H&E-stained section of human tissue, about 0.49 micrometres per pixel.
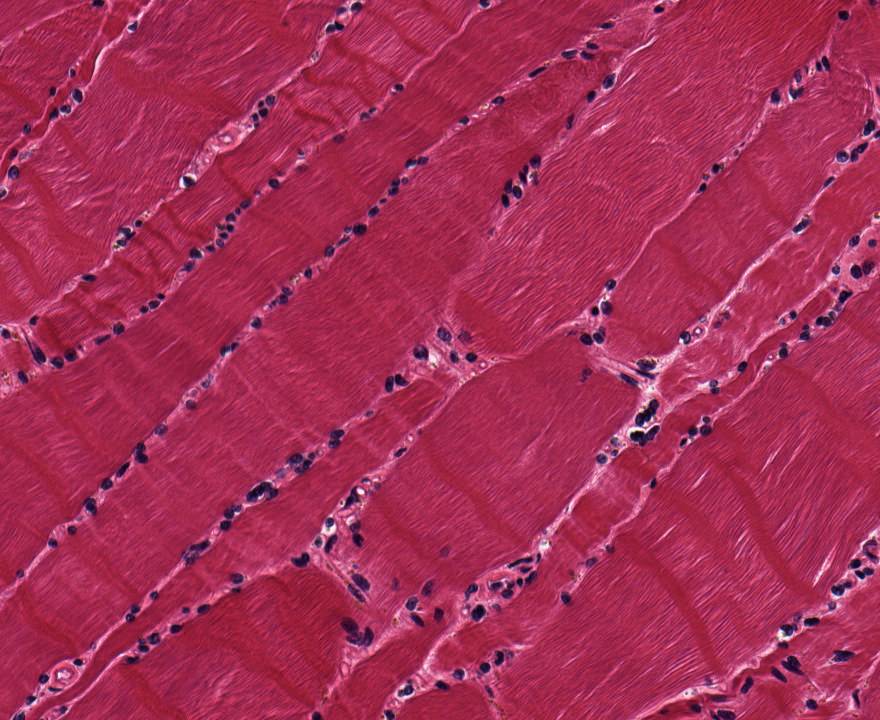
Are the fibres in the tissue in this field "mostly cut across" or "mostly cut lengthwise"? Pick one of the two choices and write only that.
Mostly cut lengthwise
